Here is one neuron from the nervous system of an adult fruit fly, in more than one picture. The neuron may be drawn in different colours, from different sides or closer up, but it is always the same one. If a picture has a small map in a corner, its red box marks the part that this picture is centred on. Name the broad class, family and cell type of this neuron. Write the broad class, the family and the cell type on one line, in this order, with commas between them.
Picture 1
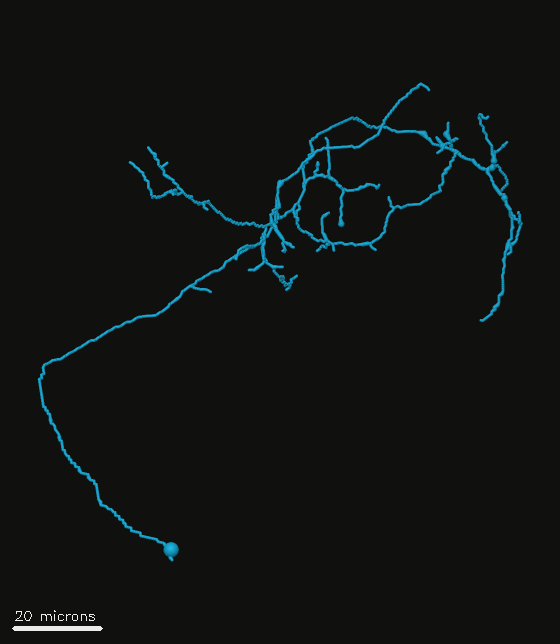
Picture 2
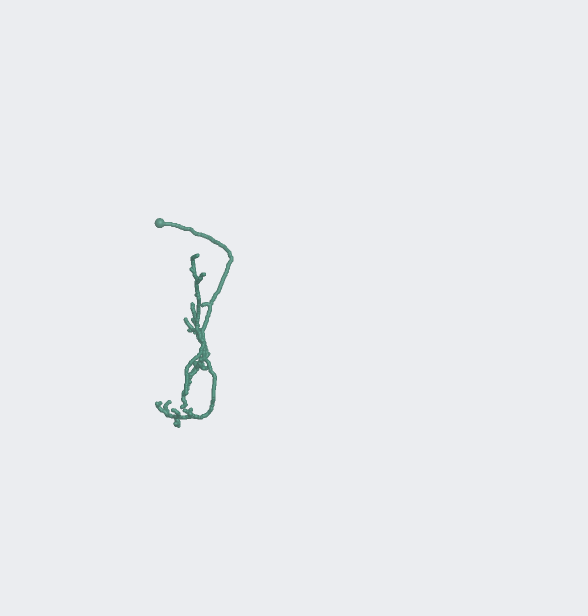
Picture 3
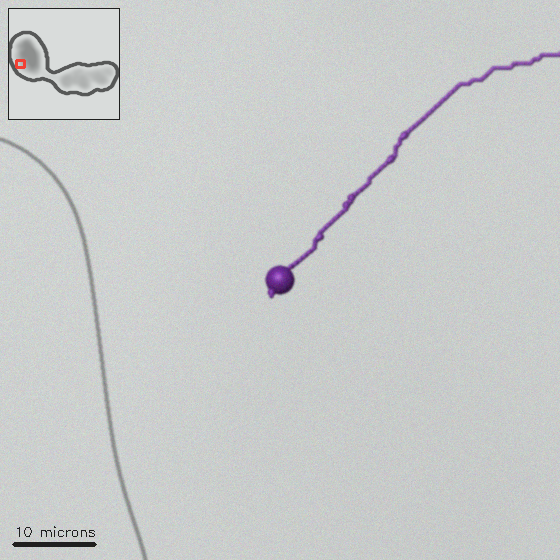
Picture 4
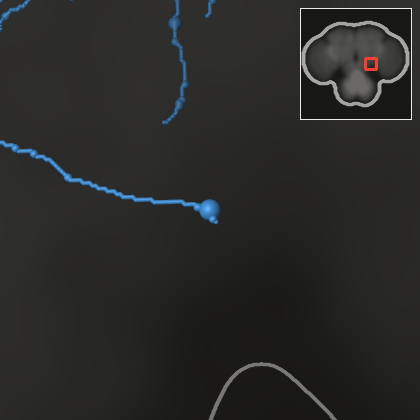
central-brain intrinsic neuron, hemilineage LALv1_ventral, PS077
